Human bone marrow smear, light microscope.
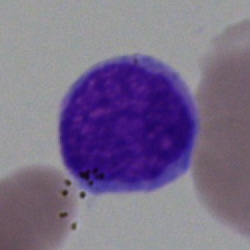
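Blast, the central cell in this bone marrow smear: round, with a smooth outline. Its cytoplasm is just a thin blue rim, best seen along the lower edge. No granules show in the cytoplasm, and there are no vacuoles in the cell.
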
